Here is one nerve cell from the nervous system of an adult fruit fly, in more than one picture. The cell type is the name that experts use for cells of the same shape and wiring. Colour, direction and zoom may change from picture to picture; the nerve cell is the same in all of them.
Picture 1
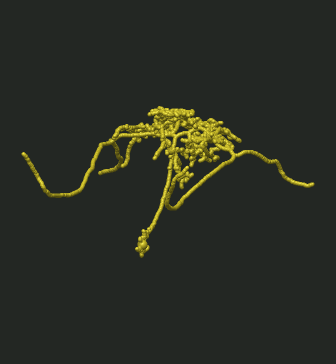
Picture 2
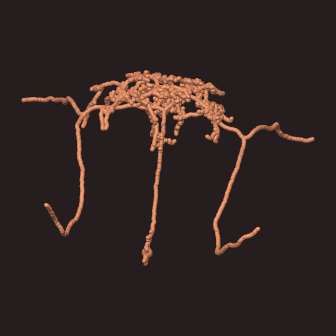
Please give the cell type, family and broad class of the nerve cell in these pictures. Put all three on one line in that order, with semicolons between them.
EN00B011; hemilineage 00B; efferent neuron of the nerve cord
